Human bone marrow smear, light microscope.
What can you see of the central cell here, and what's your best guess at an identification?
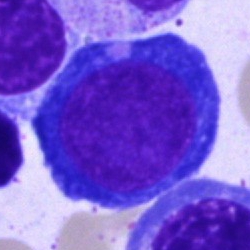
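The chromatin is finely granular and evenly distributed throughout the nucleus. The cytoplasm stains deep blue and surrounds the nucleus as a complete rim. A paler cytoplasmic zone lies against the upper margin of the nucleus. The cell is a proerythroblast.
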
